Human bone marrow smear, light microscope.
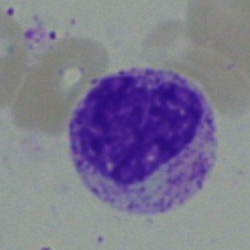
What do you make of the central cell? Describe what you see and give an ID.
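The outline of the cell is smooth and round. Chromatin is dark purple, somewhat coarse and clumped rather than evenly smooth. A moderate crescent of pale lilac cytoplasm lies below and to the right of the nucleus, without clear vacuoles. The cell is a myelocyte.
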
